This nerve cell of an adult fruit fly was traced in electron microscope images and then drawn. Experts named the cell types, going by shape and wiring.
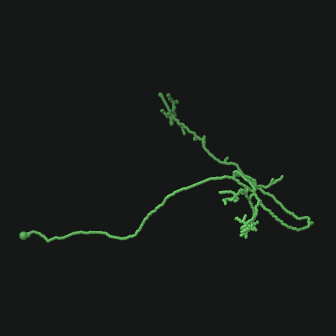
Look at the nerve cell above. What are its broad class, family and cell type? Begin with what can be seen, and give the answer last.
As drawn here it is wider than it is tall. This is a central-brain intrinsic neuron. Its family is called class CX. Its cell type is FS4B.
